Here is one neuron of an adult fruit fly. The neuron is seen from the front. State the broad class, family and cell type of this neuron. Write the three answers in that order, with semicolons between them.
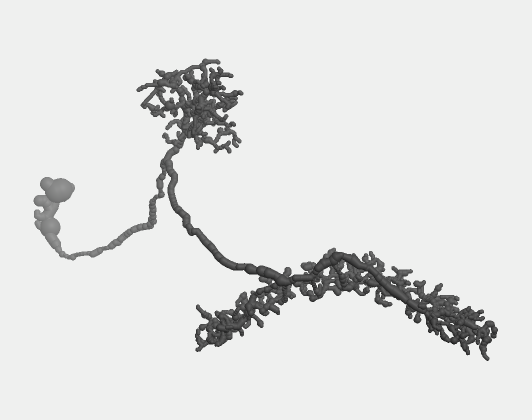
central-brain intrinsic neuron; hemilineage DL1_dorsal; FB6A_b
